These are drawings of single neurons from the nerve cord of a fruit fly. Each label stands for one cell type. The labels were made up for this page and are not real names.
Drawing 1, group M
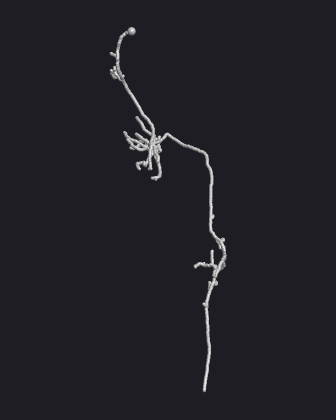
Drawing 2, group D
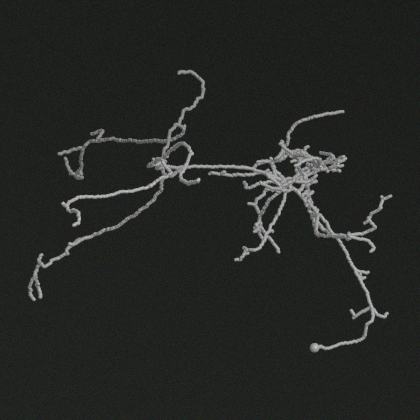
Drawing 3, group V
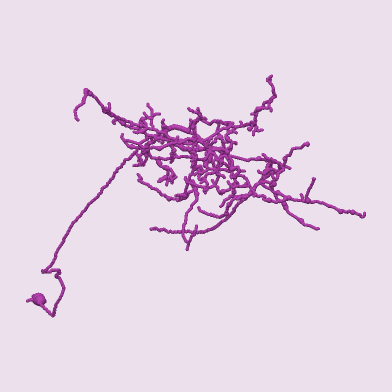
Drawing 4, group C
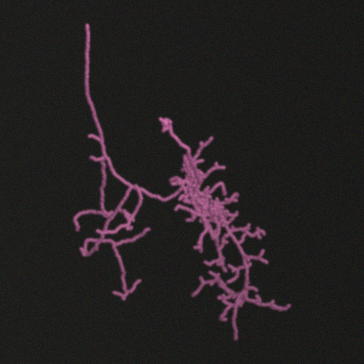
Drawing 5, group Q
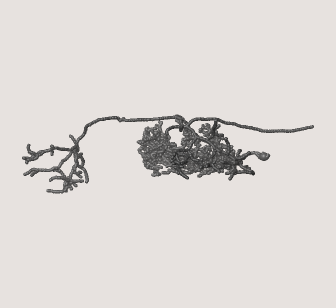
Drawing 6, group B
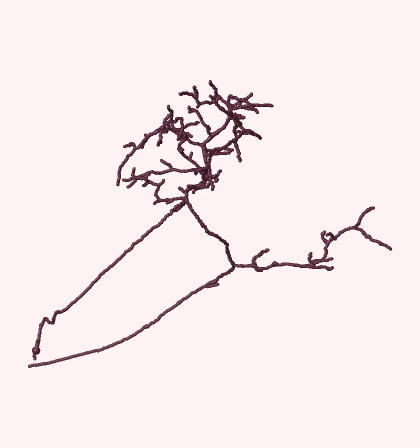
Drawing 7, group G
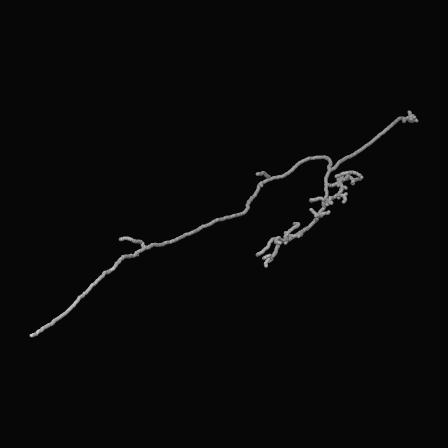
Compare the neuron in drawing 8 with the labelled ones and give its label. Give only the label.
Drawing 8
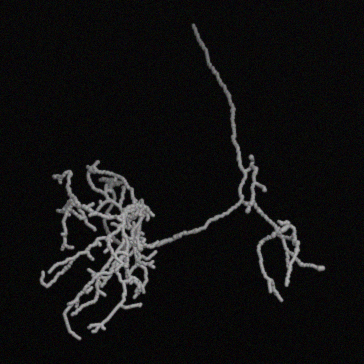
group B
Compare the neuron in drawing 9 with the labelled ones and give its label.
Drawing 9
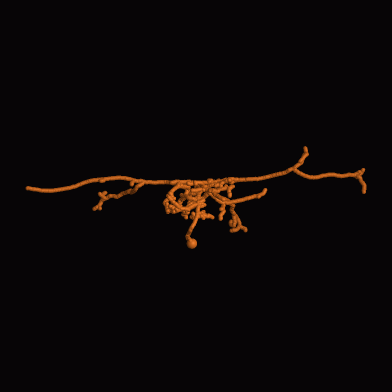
group D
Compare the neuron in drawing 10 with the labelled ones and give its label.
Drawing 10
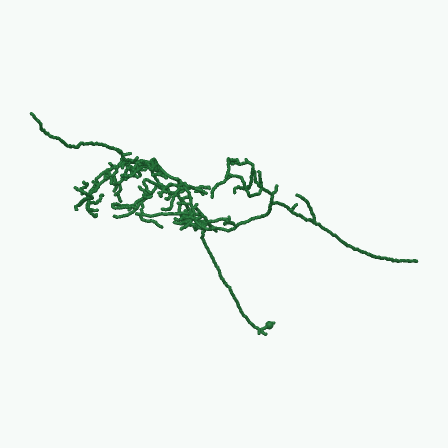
group B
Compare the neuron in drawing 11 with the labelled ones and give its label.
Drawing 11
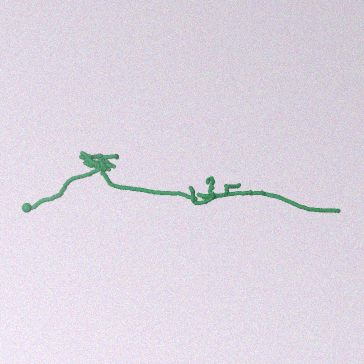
group M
